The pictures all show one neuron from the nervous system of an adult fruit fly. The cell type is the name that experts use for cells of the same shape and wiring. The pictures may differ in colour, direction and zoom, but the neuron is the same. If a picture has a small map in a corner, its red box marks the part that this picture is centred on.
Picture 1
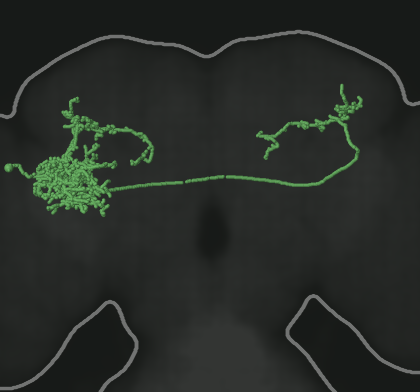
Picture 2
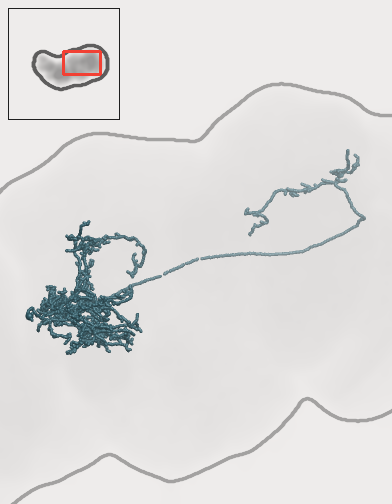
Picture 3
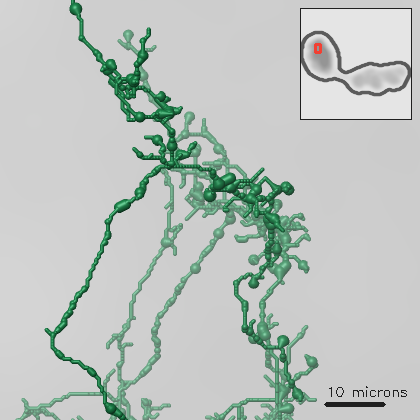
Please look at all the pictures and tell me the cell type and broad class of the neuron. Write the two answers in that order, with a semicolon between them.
AVLP219_c; central-brain intrinsic neuron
